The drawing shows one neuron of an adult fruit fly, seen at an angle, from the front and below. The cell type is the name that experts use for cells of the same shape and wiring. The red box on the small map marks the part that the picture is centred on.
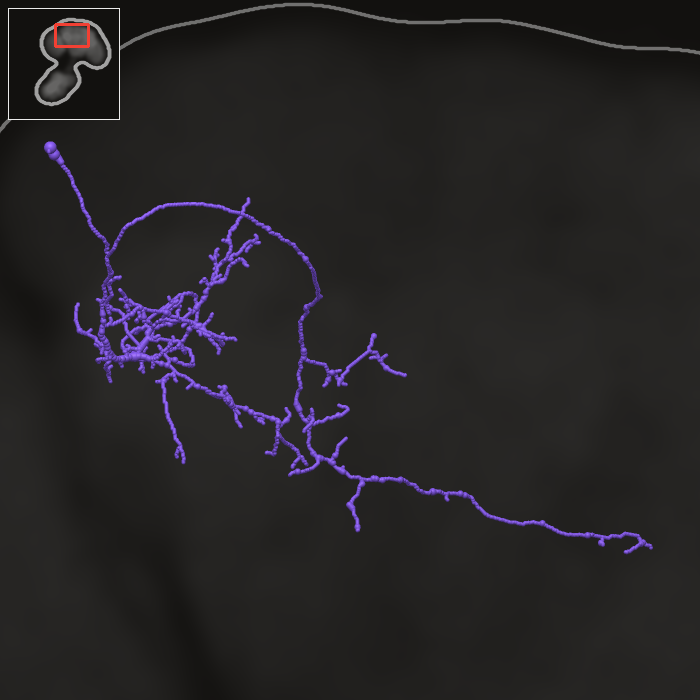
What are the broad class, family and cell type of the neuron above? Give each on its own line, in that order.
central-brain intrinsic neuron
hemilineage SLPav1_medial
PLP067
